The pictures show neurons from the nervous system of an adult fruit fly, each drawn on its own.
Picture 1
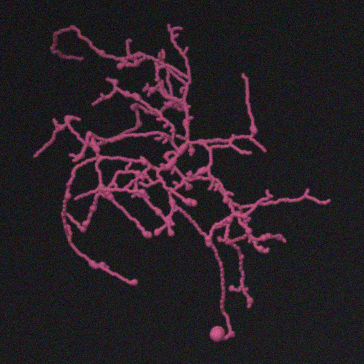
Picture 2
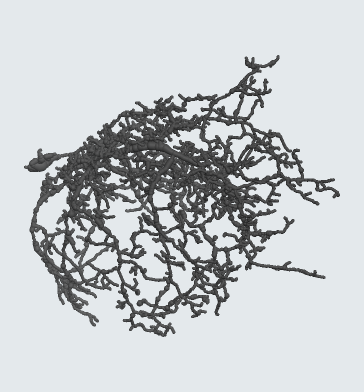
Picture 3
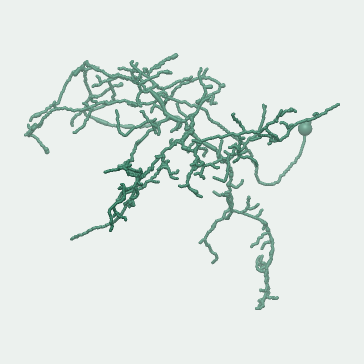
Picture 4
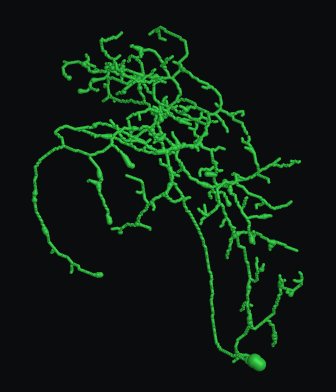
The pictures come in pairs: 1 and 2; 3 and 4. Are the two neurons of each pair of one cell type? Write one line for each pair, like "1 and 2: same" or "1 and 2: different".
1 and 2: different
3 and 4: different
